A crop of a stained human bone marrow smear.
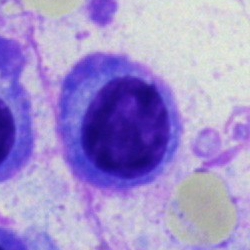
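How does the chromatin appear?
It stains deep purple and looks dense.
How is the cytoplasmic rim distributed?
It is wider on the left side than on the right.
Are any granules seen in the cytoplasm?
None are seen.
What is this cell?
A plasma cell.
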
